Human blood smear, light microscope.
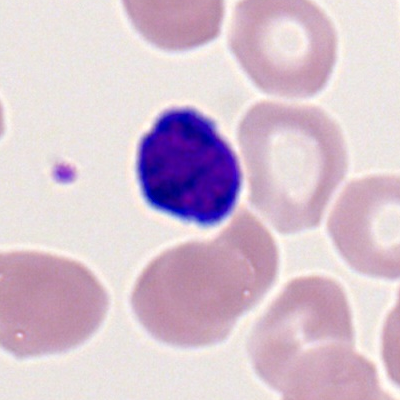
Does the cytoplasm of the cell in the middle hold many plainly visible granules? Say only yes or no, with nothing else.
No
